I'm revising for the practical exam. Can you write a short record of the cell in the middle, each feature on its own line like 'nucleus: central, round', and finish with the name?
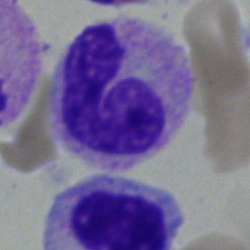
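Outline: round and smooth
Nucleus: bent into a C around a deep indentation
Indentation: opens toward the upper right
Chromatin: dark purple, condensed
Name: band neutrophil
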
